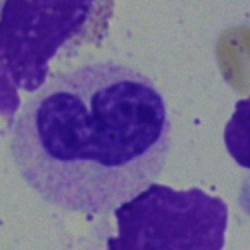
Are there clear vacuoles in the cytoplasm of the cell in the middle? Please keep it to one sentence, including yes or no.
No, clear vacuoles are not present; its cytoplasm shows no vacuoles.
